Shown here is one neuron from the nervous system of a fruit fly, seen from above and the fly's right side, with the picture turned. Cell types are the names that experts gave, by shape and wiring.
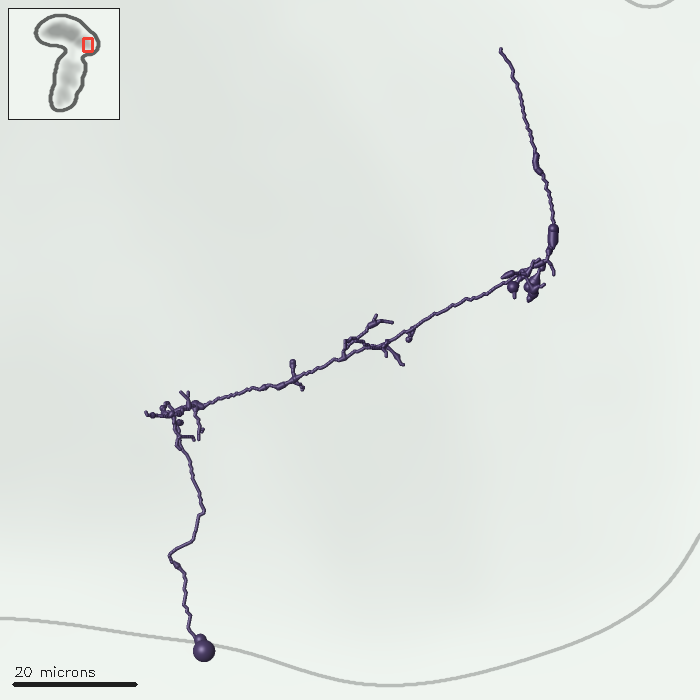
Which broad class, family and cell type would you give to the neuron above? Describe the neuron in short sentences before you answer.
It lies in the brain. The cell body is at the lower left of the picture. From top to bottom in the picture it spans about 100 microns. Its broad class is optic-lobe intrinsic neuron. Its family is C. It is of cell type C2.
